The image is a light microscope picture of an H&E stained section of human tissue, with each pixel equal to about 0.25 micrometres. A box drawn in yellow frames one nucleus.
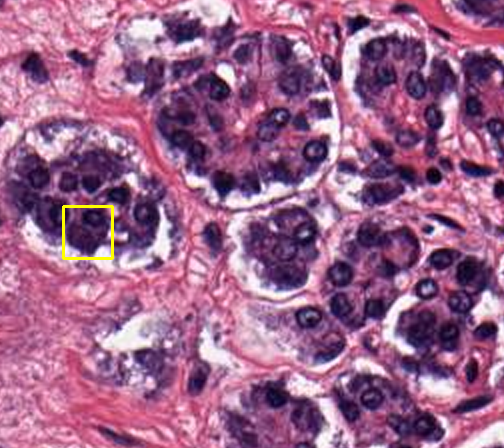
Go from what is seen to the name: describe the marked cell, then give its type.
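The nucleus is round, dark purple and sharply outlined. The cell is crowded among similar cells in a rounded cluster, which is set off from the surrounding pink fibres by a pale, clear rim. It is a pancreatic acinar cell.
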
